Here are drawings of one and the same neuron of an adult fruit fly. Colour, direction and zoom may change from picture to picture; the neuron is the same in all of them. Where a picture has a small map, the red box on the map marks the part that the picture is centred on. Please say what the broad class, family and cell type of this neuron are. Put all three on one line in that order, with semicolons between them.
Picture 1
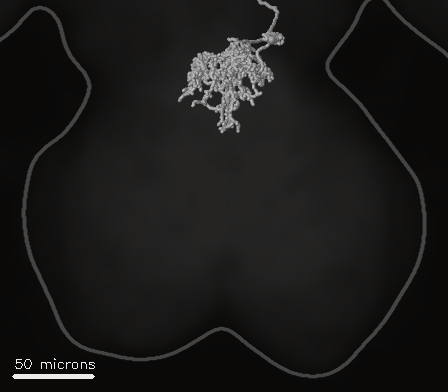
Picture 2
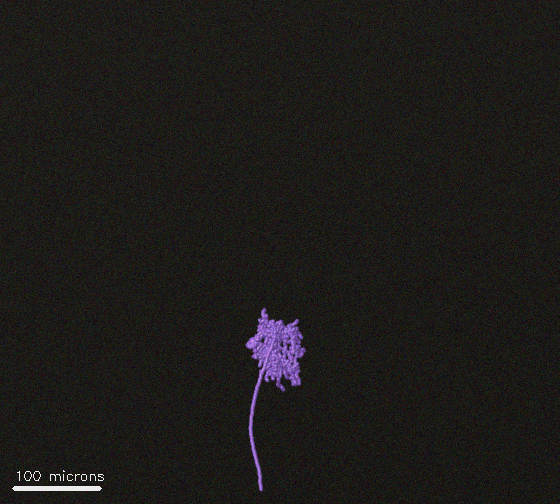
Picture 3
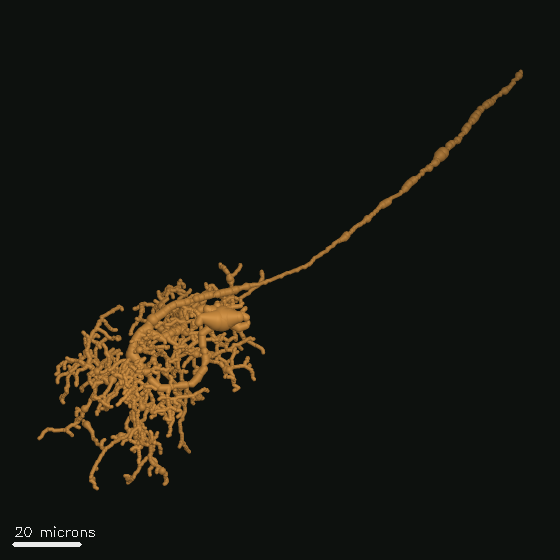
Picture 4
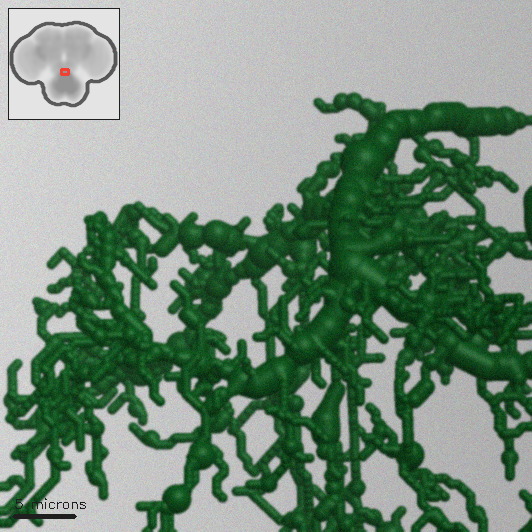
motor neuron of the nerve cord; MNad; MNad56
